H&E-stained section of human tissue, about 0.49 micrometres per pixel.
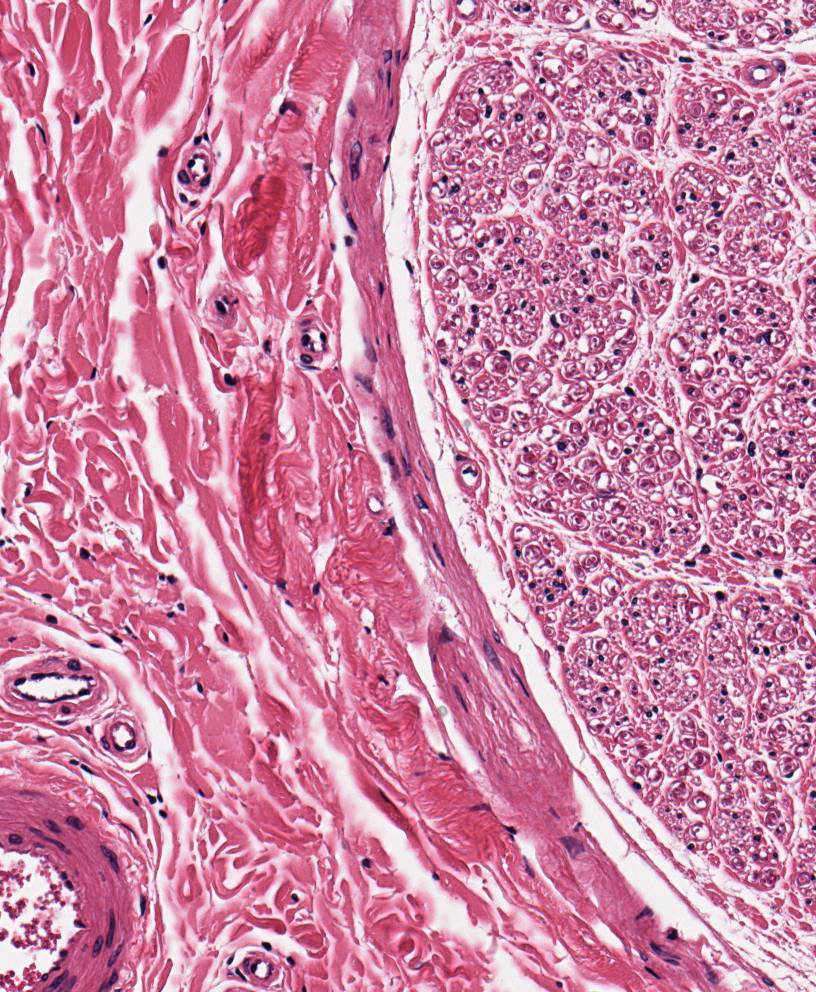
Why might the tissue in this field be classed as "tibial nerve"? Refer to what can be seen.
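Thin pale pink connective tissue septa separate the fascicles of this tibial nerve.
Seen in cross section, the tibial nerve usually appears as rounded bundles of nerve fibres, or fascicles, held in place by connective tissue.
The septa dividing the fascicles here fit that pattern. The nerve fibres are cut transversely, each a small round profile in which a clear ring surrounds a central pink dot.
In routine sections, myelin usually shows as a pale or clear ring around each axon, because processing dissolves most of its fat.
The clear rings around the pink dots agree with this. Small dark nuclei are scattered evenly among the nerve fibres within the fascicles. In the connective tissue on the left lie several small round vessels with narrow lumens.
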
